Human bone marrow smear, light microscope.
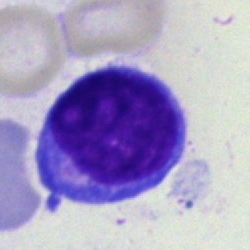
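Lymphocyte (central cell). Notice that the nucleus fills most of the cell and is pushed toward the upper right, so the deep blue cytoplasm forms a crescent mainly along the lower left side. Just there, beside the nucleus, a paler zone shows, and a small rounded bleb projects from the lower left edge.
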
